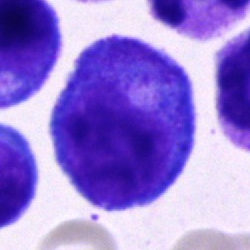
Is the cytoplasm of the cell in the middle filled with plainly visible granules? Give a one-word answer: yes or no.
No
